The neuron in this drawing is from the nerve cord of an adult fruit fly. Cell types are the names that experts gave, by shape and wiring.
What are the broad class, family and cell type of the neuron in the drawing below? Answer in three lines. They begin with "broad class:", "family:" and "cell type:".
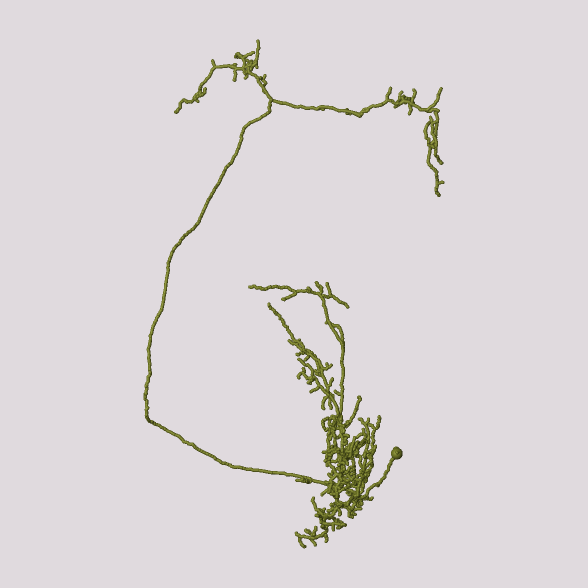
broad class: nerve-cord intrinsic neuron
family: hemilineage 18B
cell type: IN18B027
